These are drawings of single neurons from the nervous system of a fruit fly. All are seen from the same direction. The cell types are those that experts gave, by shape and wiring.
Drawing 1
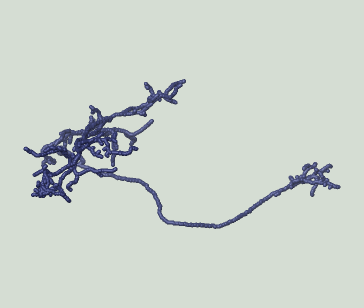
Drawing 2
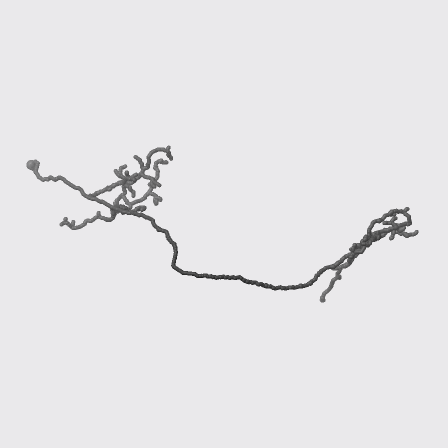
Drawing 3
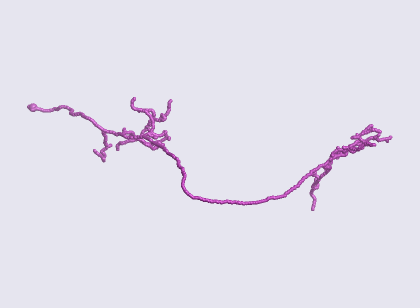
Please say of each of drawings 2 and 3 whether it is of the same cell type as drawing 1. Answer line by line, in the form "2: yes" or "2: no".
2: no
3: no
